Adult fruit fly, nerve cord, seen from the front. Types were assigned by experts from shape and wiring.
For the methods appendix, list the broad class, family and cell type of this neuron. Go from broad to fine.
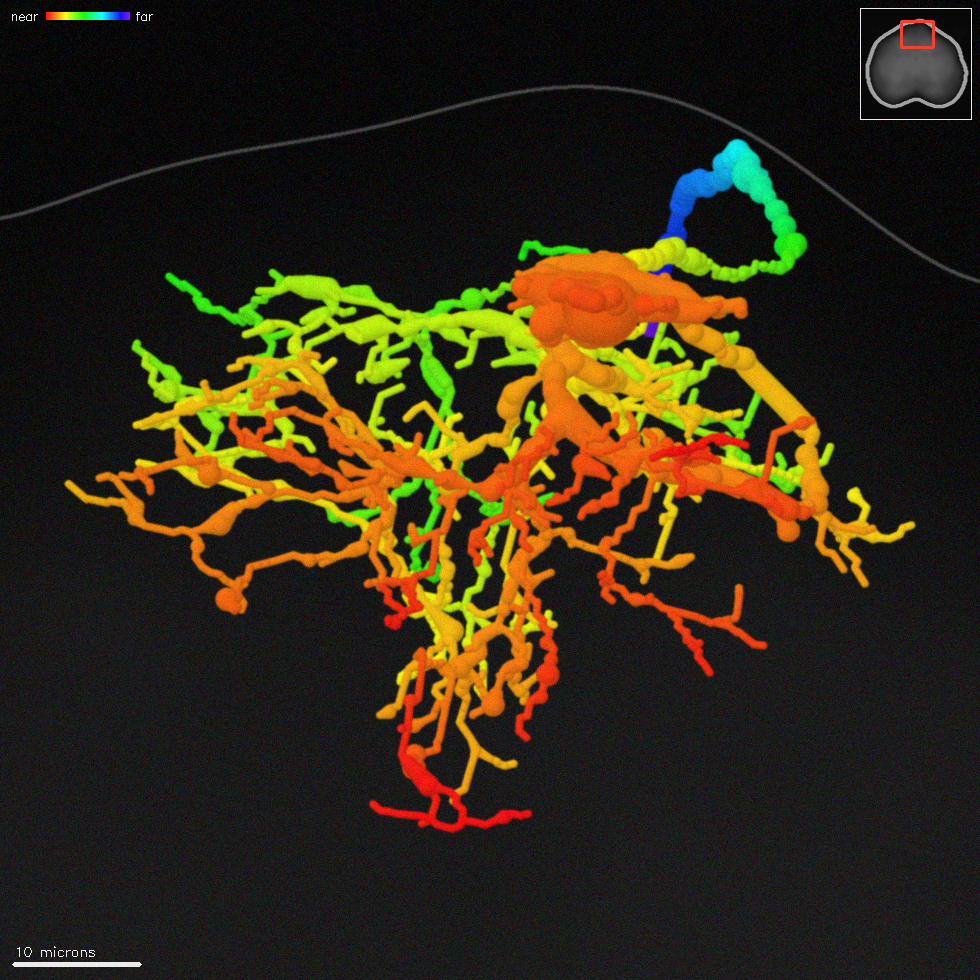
motor neuron of the nerve cord; MNad; MNad56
